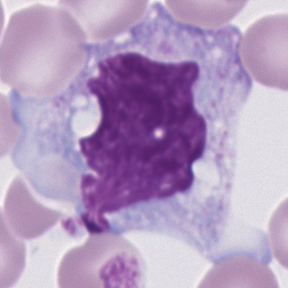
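Monocyte in a stained blood smear. Its outline is irregular and angular, with several corners and indentations. The chromatin strikes me as finely strand-like and folded rather than coarsely clumped. Fine pinkish-purple granules are scattered through the cytoplasm, and I can pick out several small clear vacuoles there as well.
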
